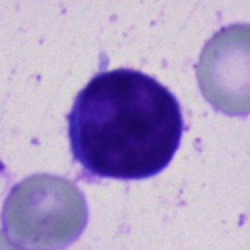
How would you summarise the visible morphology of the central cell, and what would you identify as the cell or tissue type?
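Nearly the entire cell is occupied by the nucleus. Its chromatin is dense and stains dark purple throughout, with no nucleoli discernible. No vacuoles are present in the cell. It is a lymphocyte.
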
